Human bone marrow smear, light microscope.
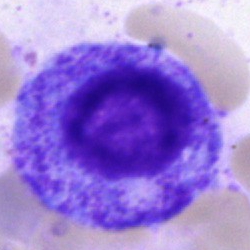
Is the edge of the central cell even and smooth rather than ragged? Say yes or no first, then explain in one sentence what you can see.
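Yes. The cell has a round, smooth outline.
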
